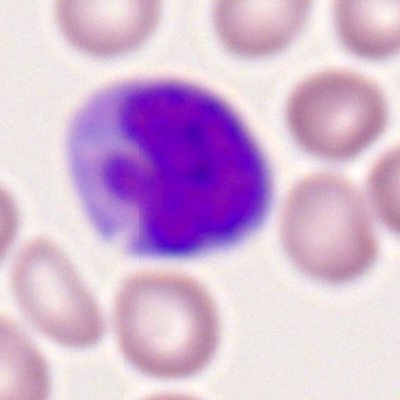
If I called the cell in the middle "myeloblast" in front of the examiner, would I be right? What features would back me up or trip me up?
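Myeloblast does not fit this cell, which is a monocyte. Its nuclear chromatin stains a dense, dark purple.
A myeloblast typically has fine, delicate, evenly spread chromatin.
The dense chromatin seen here therefore speaks against myeloblast. The cytoplasm is pale greyish-blue.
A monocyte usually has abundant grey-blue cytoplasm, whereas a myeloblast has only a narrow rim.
The greyish-blue tone of the cytoplasm accords with monocyte. The outline is a smooth, rounded oval, and no distinct granules stand out in the cytoplasm.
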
